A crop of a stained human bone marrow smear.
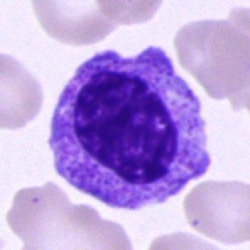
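Myelocyte, stained bone marrow smear. Outline roughly round but uneven, with small bumps along the edge. Small rounded bulges project from the upper edge. Moderate rim of blue-violet cytoplasm on all sides of the nucleus. Cytoplasm speckled with fine purple granules.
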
